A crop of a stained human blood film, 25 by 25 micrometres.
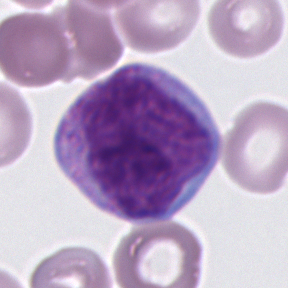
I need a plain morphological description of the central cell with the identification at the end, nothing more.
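Angular in outline, the cell resembles a square with rounded corners and is about 14 micrometres across. The nucleus measures about 13 by 11 micrometres and fills about 70% of the cell's area, leaving only a narrow rim of cytoplasm around it. Its chromatin is finely stippled and net-like, not clumped into coarse blocks. No clear vacuoles are seen in the cytoplasm. This is an atypical promyelocyte.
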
